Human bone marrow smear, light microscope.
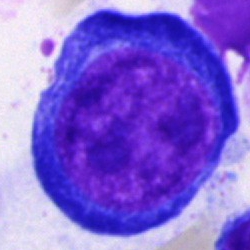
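Proerythroblast. Looking at the chromatin first, it has a speckled, granular look. The cytoplasm is a deep blue and runs as a rim around the nucleus on all sides. Next to the nucleus, I can make out a paler band in it.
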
